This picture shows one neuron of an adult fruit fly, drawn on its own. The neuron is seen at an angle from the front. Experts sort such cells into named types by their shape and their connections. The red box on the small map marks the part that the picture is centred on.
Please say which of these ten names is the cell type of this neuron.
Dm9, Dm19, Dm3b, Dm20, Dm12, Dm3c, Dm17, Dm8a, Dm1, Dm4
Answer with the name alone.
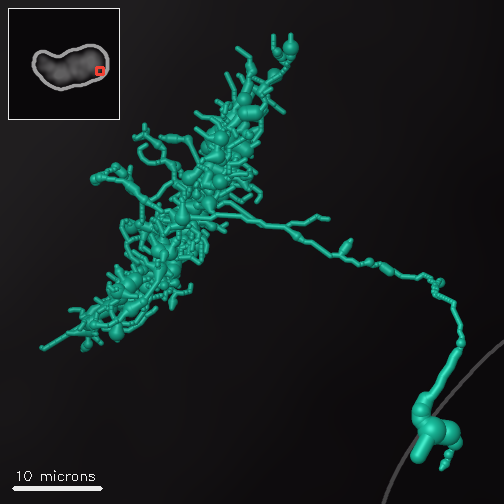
Dm12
